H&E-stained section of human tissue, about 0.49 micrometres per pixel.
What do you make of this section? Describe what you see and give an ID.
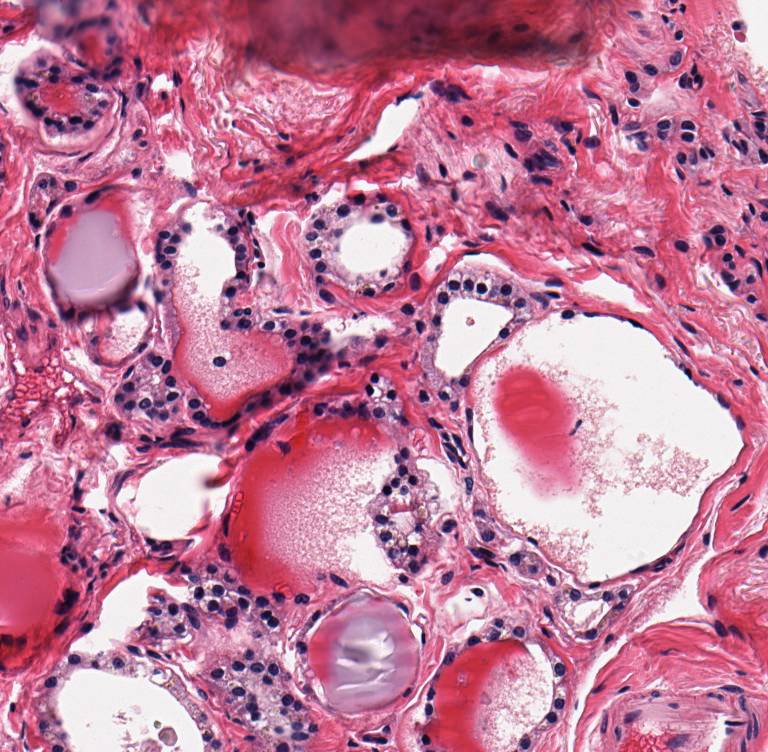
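The field shows rounded follicles of widely varying size in fibrous stroma, the largest at right centre. A single layer of flattened to cuboidal cells with small, round, dark nuclei lines each follicle. The largest follicle is mostly pale and empty-looking, with a dense pink clump in its left half. Lumens at the upper left and bottom centre contain glassy, pale purple-grey, cracked material. This section is thyroid.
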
